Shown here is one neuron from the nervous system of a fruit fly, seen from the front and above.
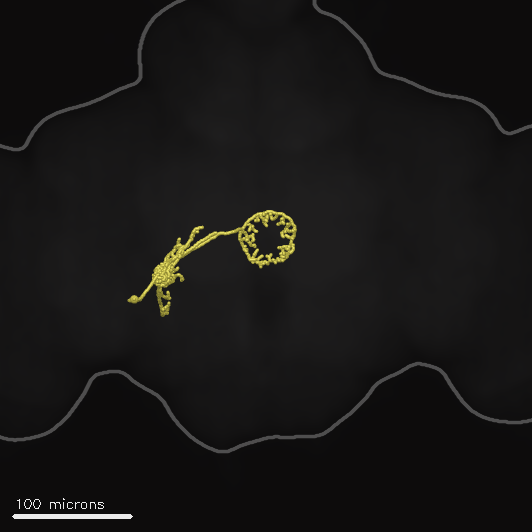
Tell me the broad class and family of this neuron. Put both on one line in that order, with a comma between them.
central-brain intrinsic neuron, hemilineage EBa1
